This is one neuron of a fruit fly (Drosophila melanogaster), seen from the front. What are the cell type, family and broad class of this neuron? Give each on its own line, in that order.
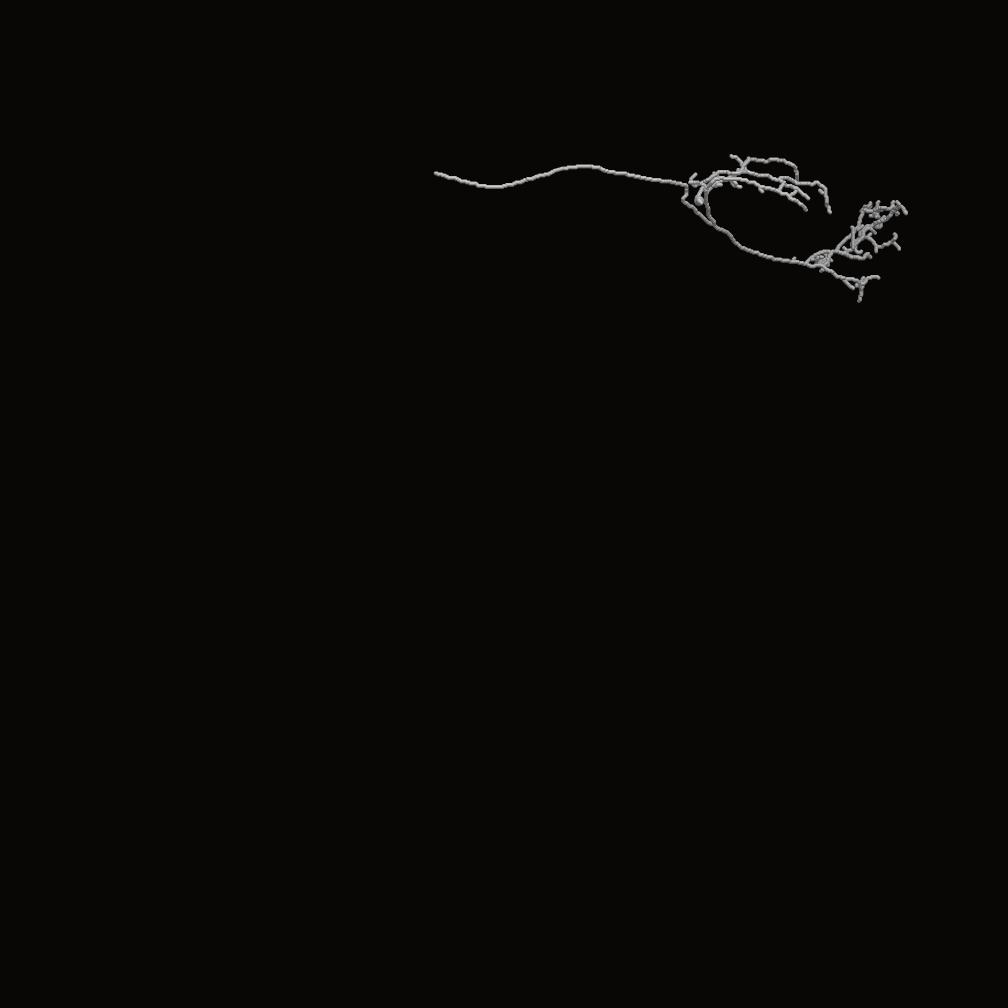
CB3208
hemilineage LHd1
central-brain intrinsic neuron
